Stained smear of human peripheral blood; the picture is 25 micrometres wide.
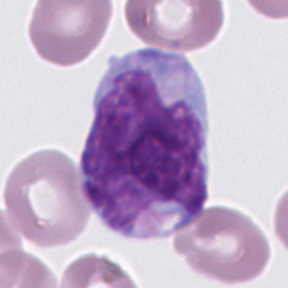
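Atypical promyelocyte, the central cell in this stained smear of peripheral blood. Take a moment with its outline first: it is oval, longer from top to bottom than from side to side, about 17 by 11 micrometres. The nucleus takes up about 70% of the cell's area. Now look at the cytoplasm of this atypical promyelocyte, a pale greyish-blue that is widest at the upper right. You won't find distinct granules in it.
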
